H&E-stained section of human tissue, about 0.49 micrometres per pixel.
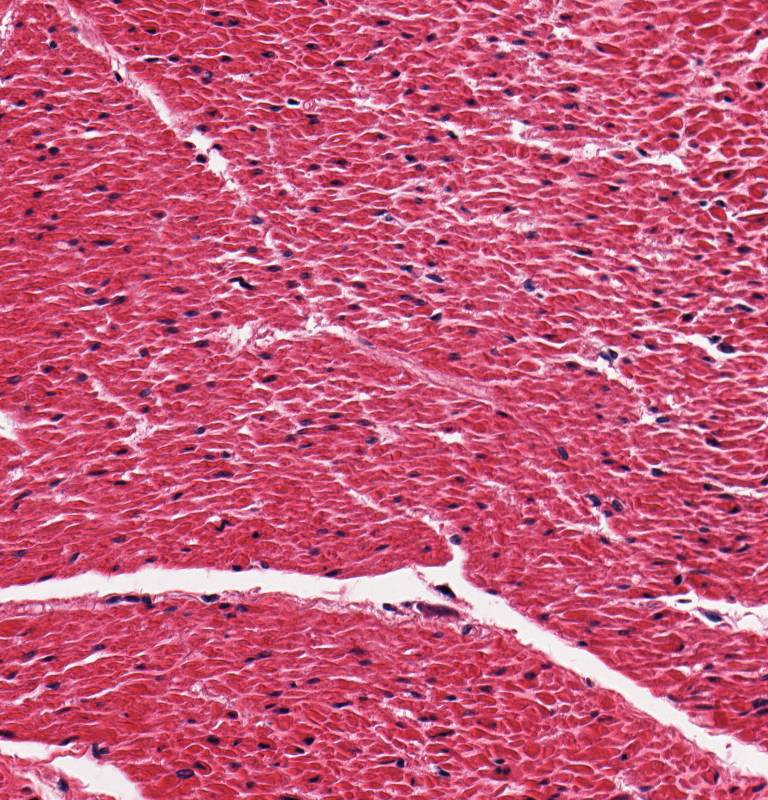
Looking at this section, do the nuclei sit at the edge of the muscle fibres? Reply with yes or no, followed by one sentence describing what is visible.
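No. Nuclei lie within the substance of the fibres rather than pressed against their edges.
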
